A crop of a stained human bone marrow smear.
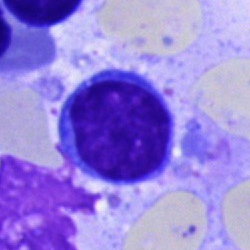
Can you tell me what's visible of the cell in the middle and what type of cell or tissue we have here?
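The first thing I notice is a smooth, round outline. The cytoplasm is only a scant rim of deep blue, and it is widest on the left side of the cell. I find no granules in it. So, a lymphocyte.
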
